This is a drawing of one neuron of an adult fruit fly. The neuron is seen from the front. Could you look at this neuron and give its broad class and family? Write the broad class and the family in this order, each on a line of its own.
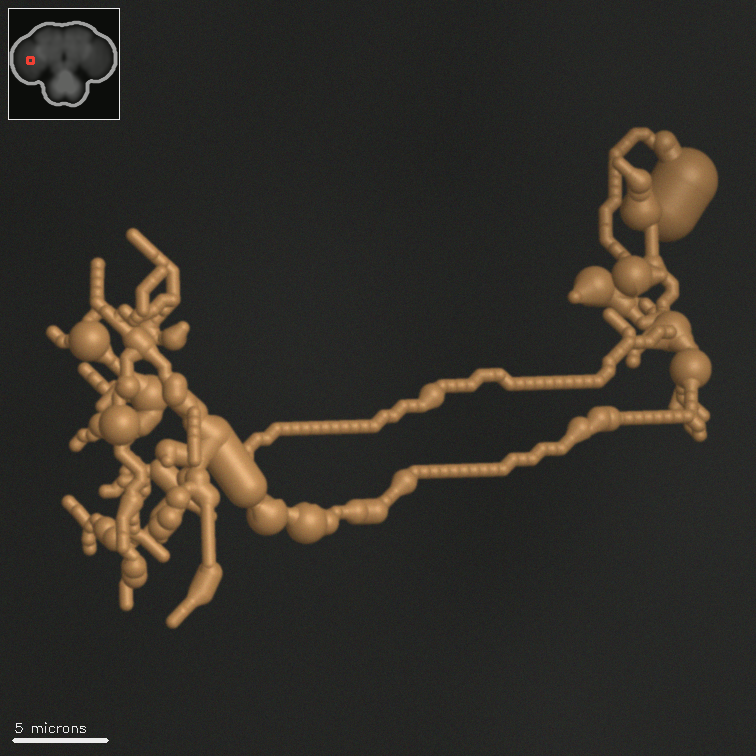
optic-lobe intrinsic neuron
T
